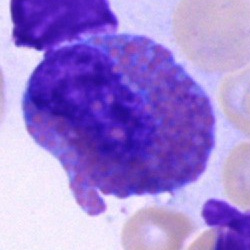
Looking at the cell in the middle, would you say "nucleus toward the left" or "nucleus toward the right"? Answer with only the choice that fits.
Nucleus toward the left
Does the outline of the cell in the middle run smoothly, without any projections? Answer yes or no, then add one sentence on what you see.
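No. A rounded bleb projects from the lower left edge of the cell.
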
